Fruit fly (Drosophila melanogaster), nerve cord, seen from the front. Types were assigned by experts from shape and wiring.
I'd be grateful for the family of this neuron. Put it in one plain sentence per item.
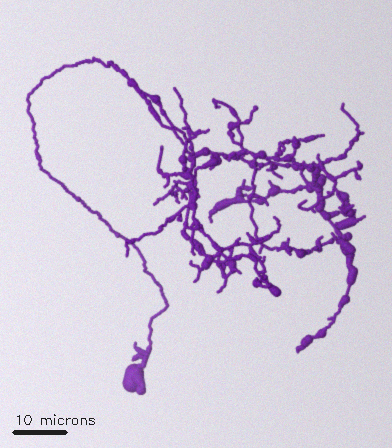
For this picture: The family is hemilineage 21A.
